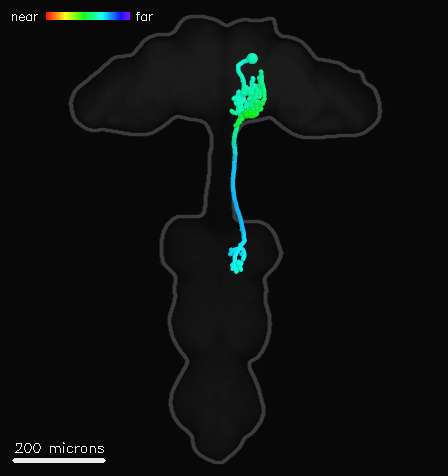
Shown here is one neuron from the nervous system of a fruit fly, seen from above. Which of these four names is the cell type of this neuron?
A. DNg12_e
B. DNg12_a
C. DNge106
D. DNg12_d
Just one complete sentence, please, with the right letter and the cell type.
Option D, which reads DNg12_d, is the cell type of the neuron.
